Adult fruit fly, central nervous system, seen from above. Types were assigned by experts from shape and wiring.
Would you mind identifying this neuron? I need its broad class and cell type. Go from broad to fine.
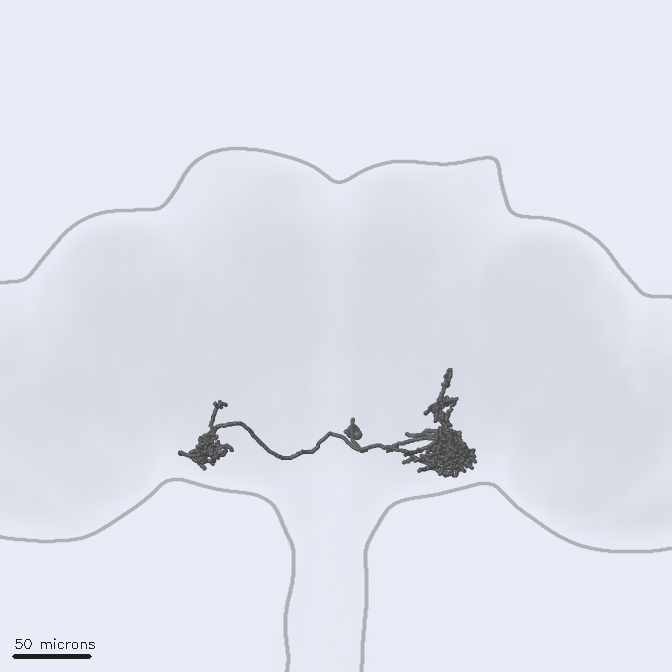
central-brain intrinsic neuron; PS321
